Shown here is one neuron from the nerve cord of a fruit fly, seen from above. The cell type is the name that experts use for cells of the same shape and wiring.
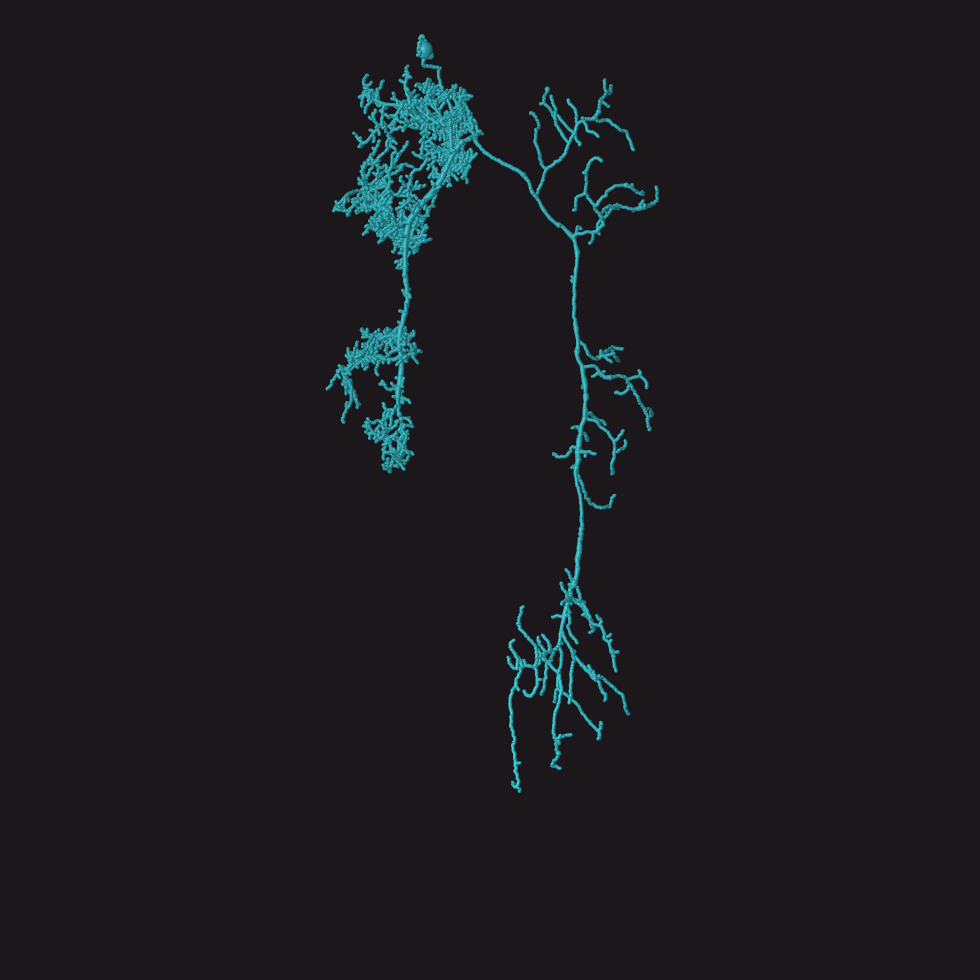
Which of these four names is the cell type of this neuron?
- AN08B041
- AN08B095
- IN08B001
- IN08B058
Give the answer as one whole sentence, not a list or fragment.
As its cell type, this neuron has IN08B001.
